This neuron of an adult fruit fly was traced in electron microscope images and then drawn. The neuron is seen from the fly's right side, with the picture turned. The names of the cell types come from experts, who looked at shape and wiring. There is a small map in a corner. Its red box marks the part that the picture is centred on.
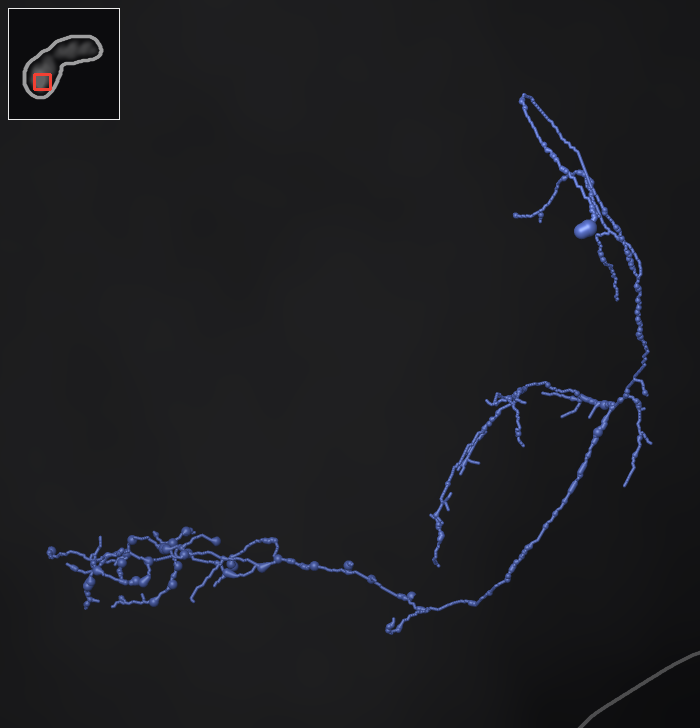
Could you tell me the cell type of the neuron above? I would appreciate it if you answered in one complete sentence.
By cell type, this neuron is classified as CB4194.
